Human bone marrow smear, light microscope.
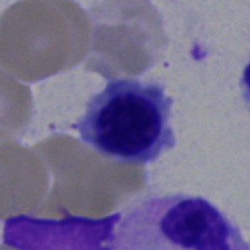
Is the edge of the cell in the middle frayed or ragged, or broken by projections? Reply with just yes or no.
Yes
